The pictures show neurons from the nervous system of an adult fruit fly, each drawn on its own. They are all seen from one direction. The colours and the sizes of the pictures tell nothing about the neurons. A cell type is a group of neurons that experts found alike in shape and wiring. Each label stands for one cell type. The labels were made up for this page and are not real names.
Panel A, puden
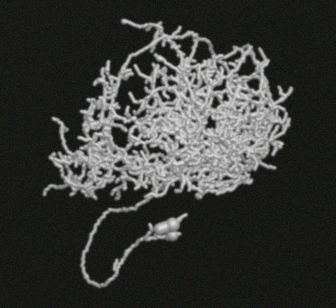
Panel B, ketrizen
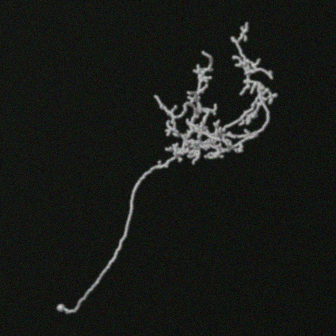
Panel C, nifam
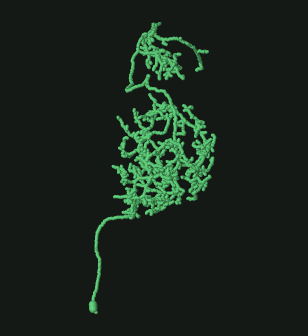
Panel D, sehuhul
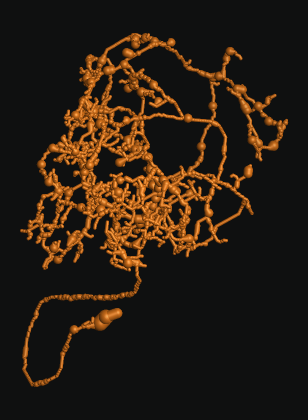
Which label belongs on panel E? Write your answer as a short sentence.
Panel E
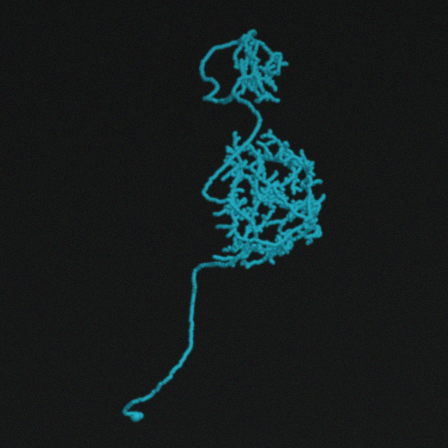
It belongs to nifam.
